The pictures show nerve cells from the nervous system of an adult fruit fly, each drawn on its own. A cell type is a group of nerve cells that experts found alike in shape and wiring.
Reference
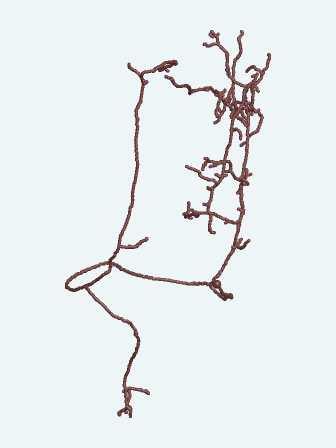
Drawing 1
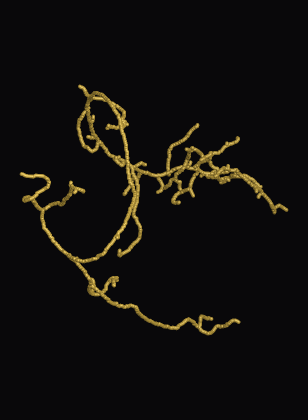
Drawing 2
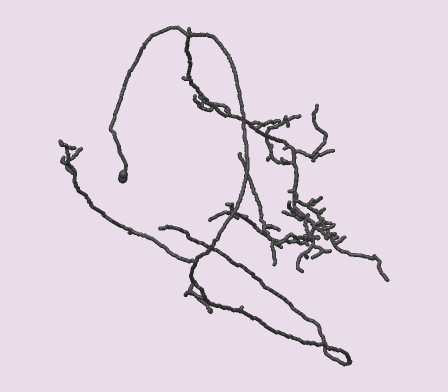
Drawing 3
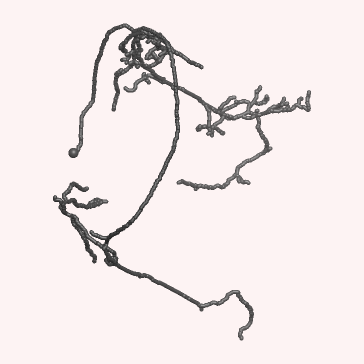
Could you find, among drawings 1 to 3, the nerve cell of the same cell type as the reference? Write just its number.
3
